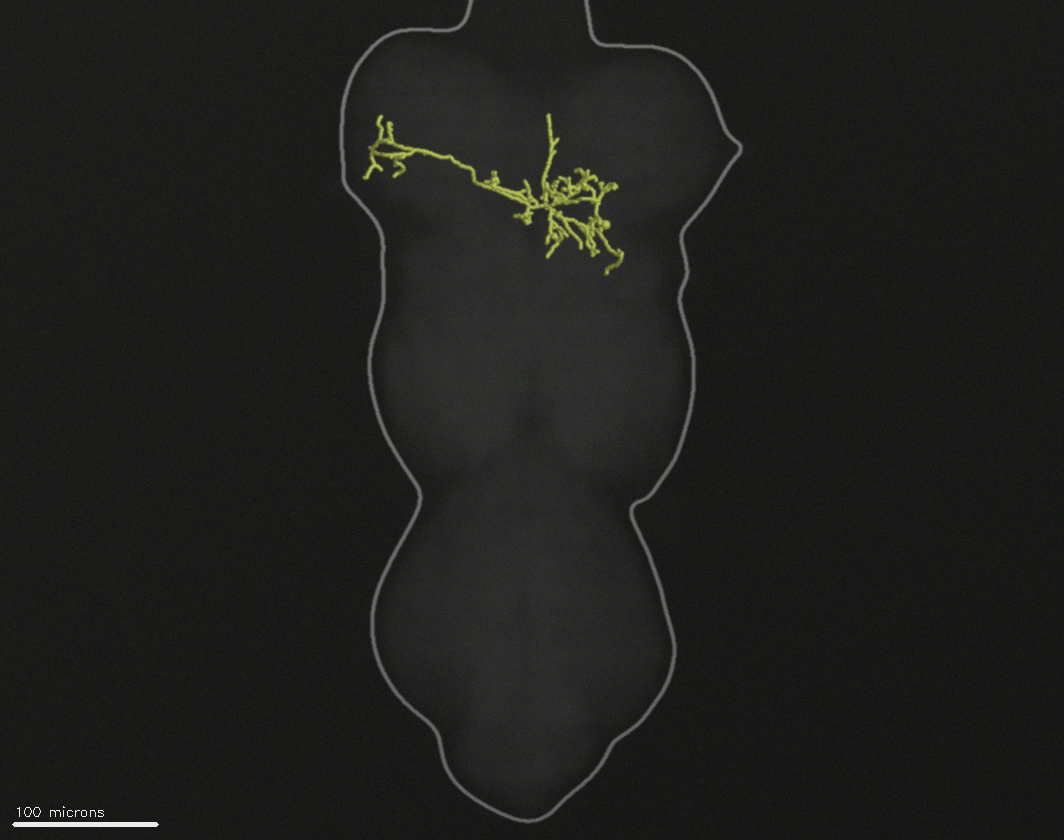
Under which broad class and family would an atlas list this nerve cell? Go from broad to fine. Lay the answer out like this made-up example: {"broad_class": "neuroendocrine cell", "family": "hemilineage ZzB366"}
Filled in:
{"broad_class": "nerve-cord intrinsic neuron", "family": "hemilineage 12B"}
